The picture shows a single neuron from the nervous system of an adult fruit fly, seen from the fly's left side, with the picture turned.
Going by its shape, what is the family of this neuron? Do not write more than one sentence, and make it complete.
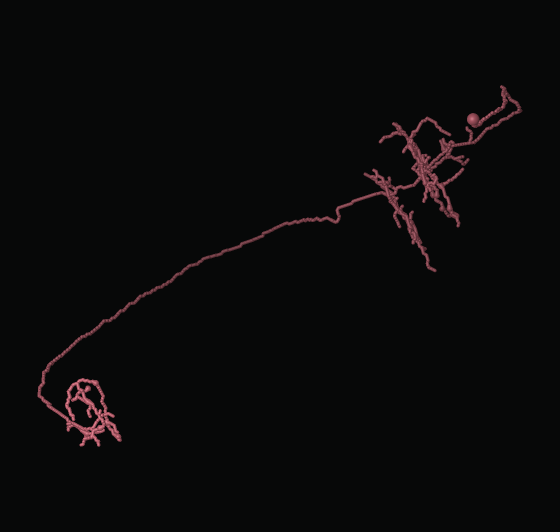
The neuron is counted in family Tm.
